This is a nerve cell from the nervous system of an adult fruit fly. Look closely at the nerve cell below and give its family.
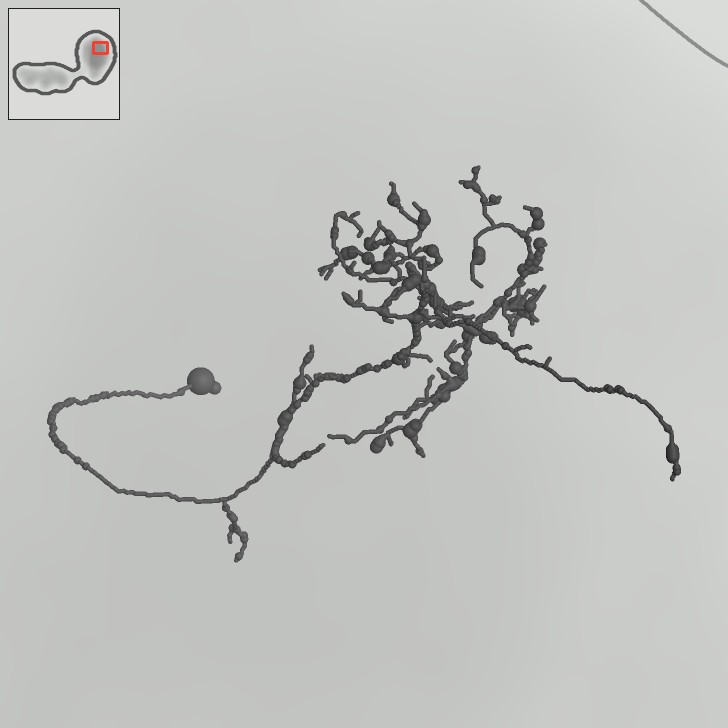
hemilineage SLPad1_posterior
